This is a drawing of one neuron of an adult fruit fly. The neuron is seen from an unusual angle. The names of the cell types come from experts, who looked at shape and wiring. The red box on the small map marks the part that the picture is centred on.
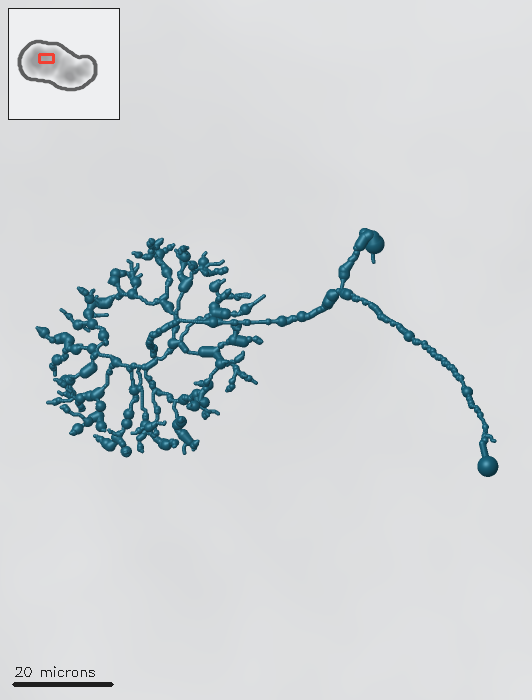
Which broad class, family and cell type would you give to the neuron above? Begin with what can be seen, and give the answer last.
By the scale bar it is about 95 microns wide in this view. The picture shows dozens of branch ends. Its broad class is central-brain intrinsic neuron. Its family is hemilineage EBa1. The cell type is ER2_b.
